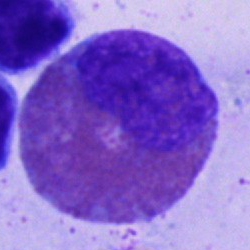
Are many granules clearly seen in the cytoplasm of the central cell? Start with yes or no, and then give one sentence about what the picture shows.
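Yes. Fine reddish-purple granules are scattered through the cytoplasm.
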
